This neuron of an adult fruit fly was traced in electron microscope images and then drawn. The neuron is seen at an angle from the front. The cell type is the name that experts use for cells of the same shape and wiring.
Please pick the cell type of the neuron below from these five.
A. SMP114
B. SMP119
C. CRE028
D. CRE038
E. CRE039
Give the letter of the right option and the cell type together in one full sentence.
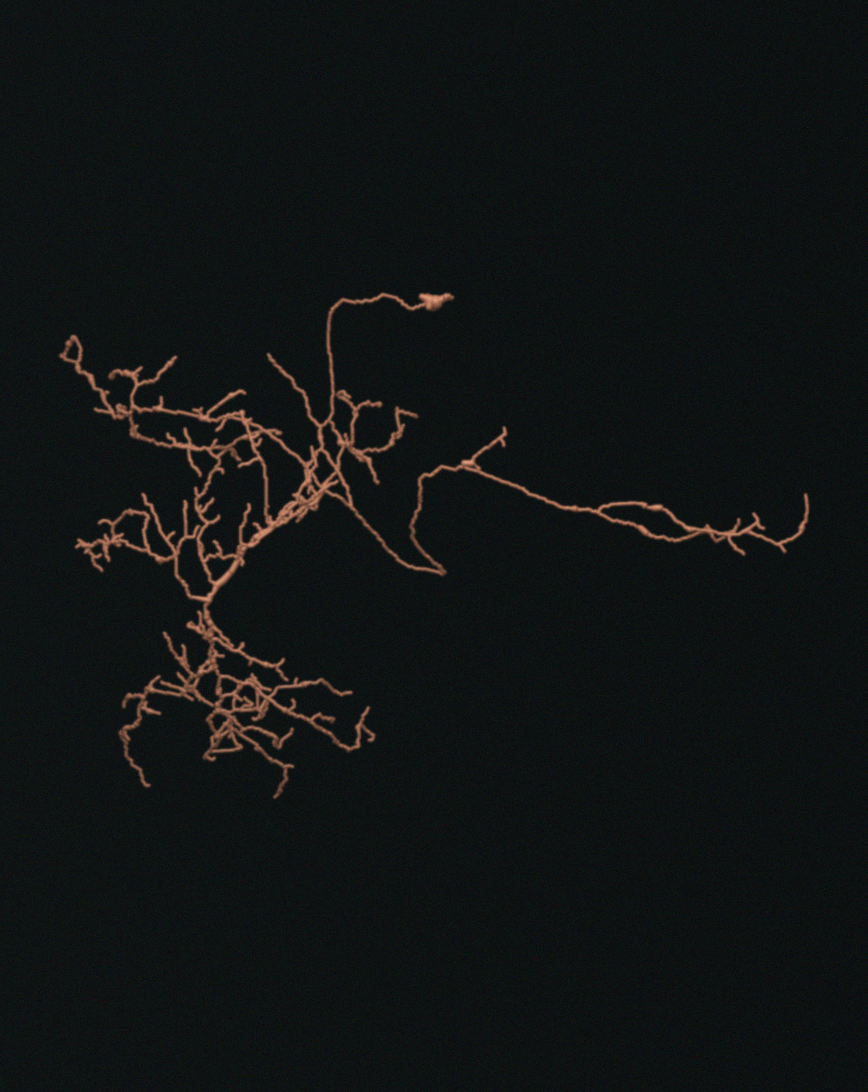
The neuron represents the cell type CRE039, found under option E.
